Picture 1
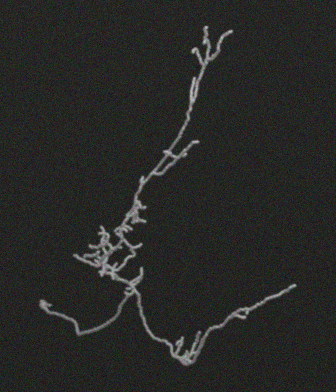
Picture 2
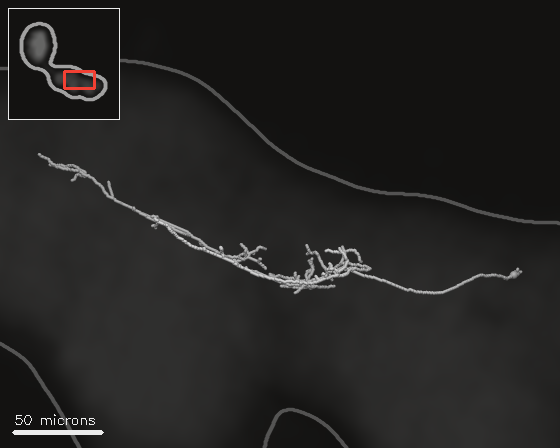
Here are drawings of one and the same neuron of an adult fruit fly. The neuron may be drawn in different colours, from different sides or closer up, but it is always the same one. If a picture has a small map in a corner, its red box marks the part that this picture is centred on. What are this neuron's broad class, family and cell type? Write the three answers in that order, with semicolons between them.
nerve-cord intrinsic neuron; hemilineage 07B; IN07B096_a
